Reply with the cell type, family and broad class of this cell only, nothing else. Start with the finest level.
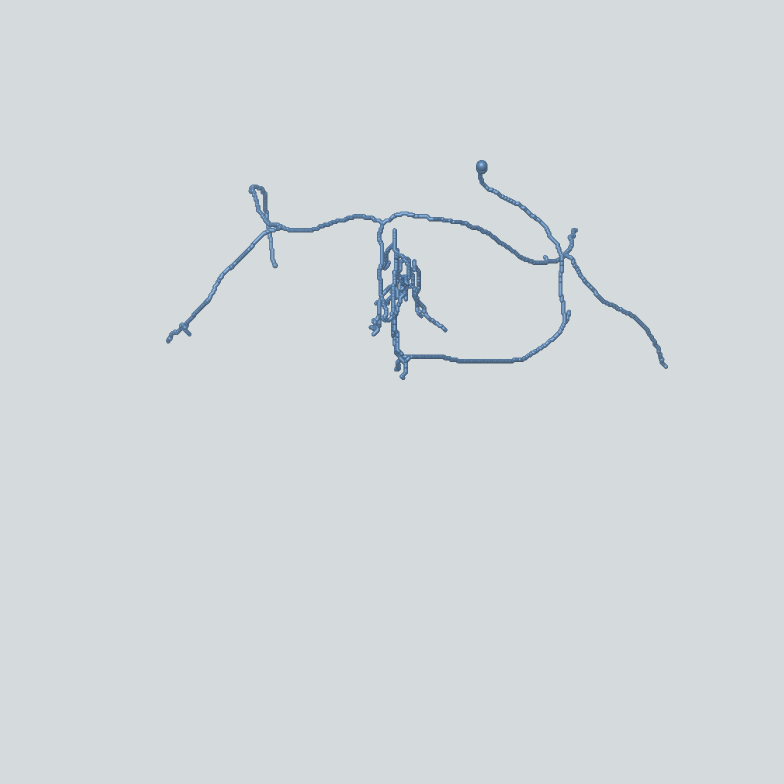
IN18B055; hemilineage 18B; nerve-cord intrinsic neuron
